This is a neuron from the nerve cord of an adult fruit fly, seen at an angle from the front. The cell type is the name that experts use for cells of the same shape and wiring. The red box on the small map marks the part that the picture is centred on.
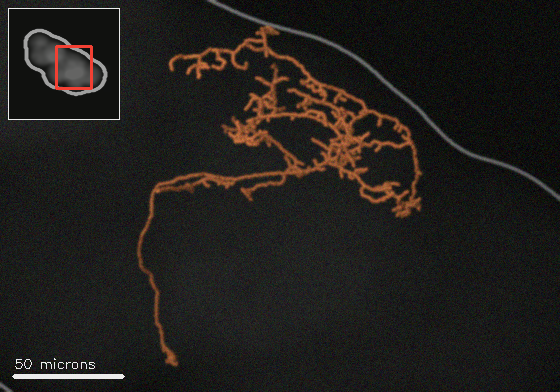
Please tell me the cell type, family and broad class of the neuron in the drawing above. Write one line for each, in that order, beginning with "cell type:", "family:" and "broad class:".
cell type: IN06B066
family: hemilineage 06B
broad class: nerve-cord intrinsic neuron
